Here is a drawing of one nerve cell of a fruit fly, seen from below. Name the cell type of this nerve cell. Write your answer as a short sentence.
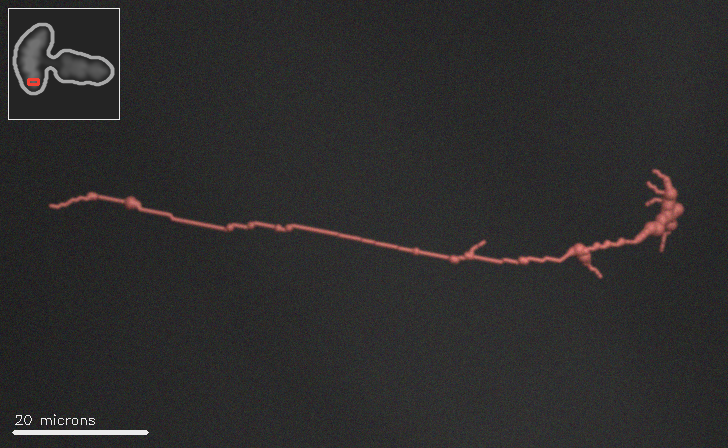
The cell type is L3.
